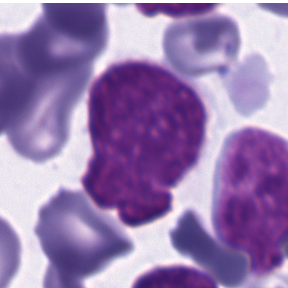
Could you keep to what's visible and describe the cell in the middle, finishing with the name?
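Quick look: the nucleus fills almost the whole cell and stains reddish-purple. I don't see distinct granules anywhere, and no vacuoles either. So that's a myeloblast.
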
